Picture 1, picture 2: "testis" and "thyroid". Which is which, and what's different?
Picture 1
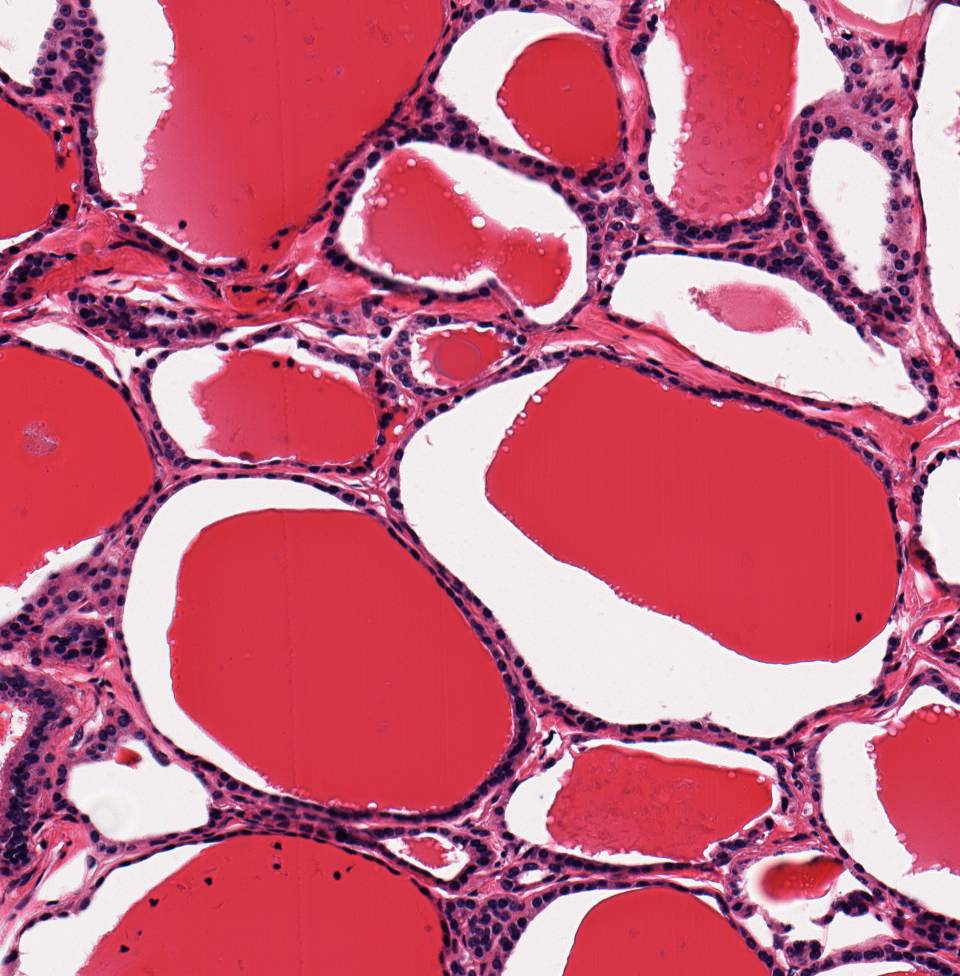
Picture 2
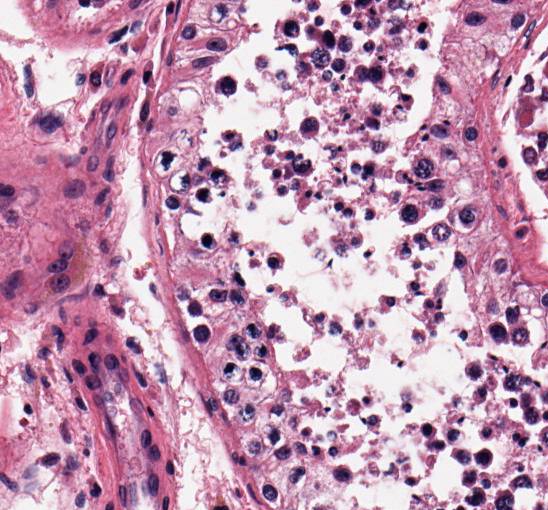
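First, identity: picture 1 is thyroid, picture 2 is testis. Second, units: each thyroid follicle is lined by one layer of flattened to low cuboidal epithelial cells, while the testis shows parts of several tubular units parted by narrow bands of pink fibrous tissue. Third, nuclei: thyroid follicular cell nuclei are small, round, dark and uniform; in the testis, round germ cells with large round nuclei and coarse chromatin lie several deep at the lower left of the central tubule. Fourth, between units: thin strands of pink fibrous stroma separate the thyroid follicles, and small follicles and compact groups of follicular cells fill the angles between large ones, densest at the left edge; in the testis at the left edge, between tubules, sits a cluster of cells with abundant pink cytoplasm and round nuclei.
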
